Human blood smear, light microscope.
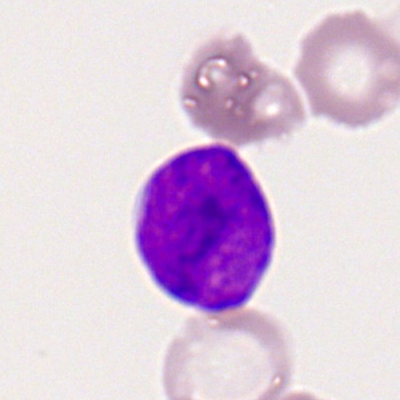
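Myeloblast with a nucleus filling nearly the whole cell and at most a very thin, barely visible cytoplasmic rim. Its chromatin stains deep purple, blotchy with darker and paler patches. A darker streak runs down through the middle of the nucleus.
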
